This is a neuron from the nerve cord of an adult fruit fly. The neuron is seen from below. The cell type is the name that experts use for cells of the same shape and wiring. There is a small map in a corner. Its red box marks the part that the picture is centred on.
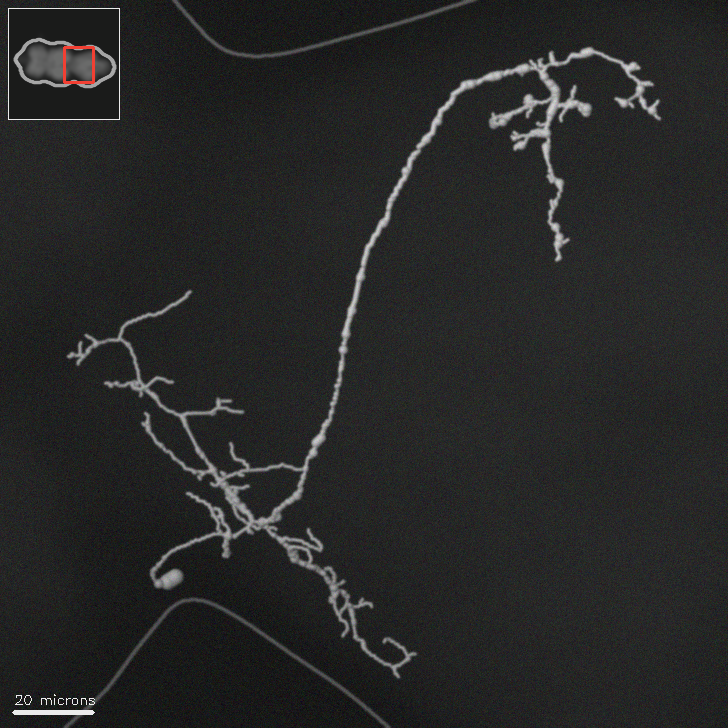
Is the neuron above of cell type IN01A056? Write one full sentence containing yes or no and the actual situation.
No, this neuron falls under a different cell type, not IN01A056.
